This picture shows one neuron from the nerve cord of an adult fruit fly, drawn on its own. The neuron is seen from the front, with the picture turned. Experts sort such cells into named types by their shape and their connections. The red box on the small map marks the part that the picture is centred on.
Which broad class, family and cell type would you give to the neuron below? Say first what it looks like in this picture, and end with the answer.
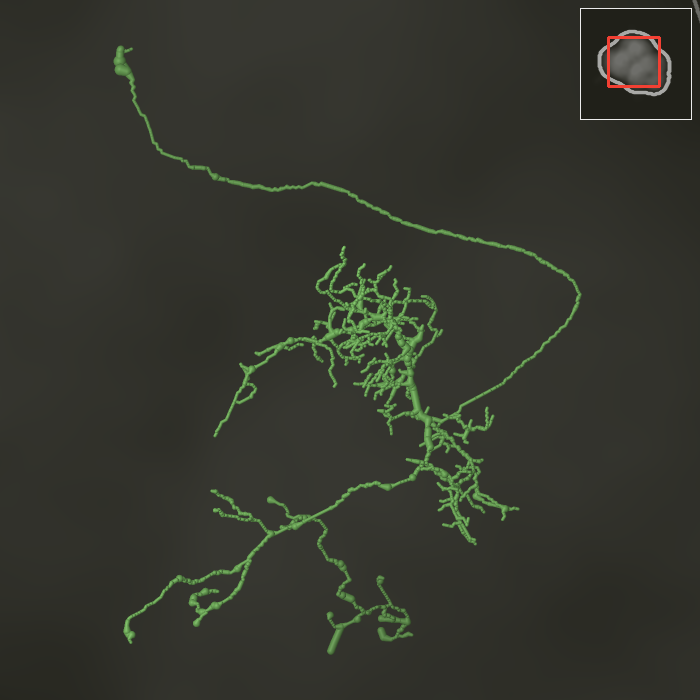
Dozens of branch ends can be seen. In this view it is taller than it is wide. This is a nerve-cord intrinsic neuron. Its family is hemilineage 06A. It is of cell type IN06A087.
